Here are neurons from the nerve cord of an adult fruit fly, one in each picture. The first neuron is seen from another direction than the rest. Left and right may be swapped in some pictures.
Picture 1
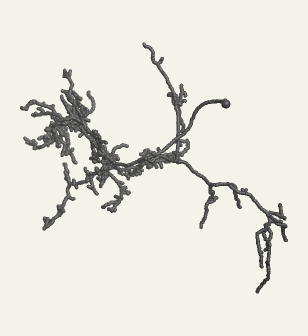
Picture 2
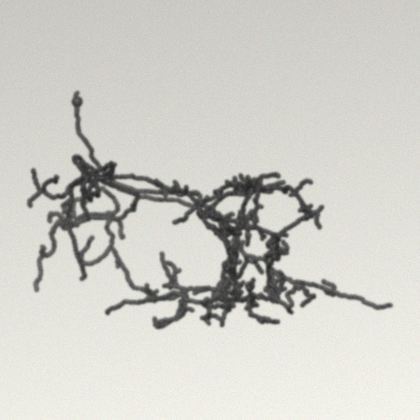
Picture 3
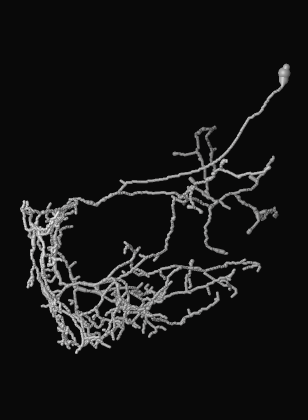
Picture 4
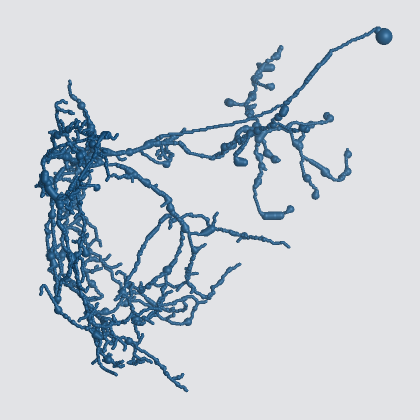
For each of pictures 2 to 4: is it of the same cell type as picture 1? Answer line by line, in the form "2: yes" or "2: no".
2: yes
3: no
4: no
